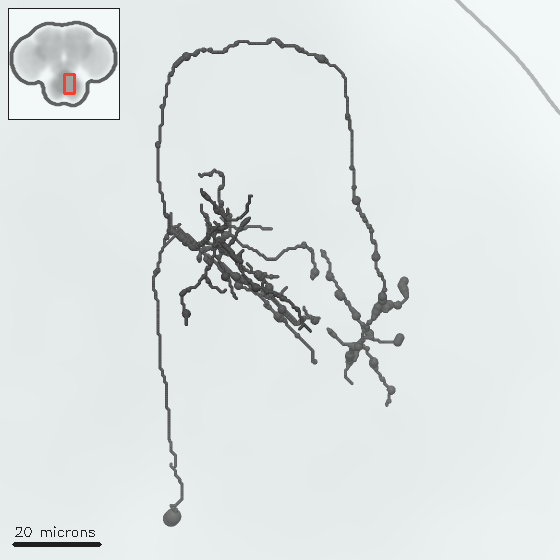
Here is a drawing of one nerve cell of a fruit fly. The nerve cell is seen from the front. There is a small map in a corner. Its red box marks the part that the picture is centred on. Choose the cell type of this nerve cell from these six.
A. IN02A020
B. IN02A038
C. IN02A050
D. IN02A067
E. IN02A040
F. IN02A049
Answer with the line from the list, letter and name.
B. IN02A038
